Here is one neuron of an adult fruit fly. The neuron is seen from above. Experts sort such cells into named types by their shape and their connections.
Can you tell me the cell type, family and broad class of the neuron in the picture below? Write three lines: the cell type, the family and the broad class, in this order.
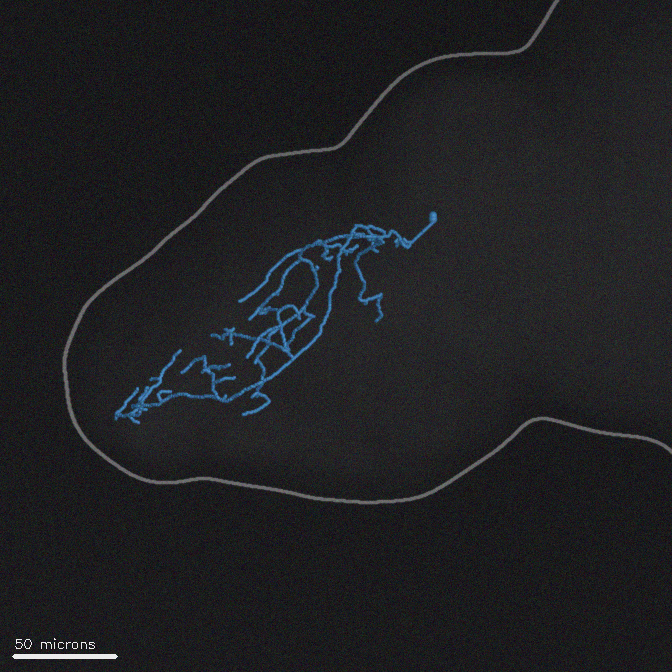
Cm23
Cm
optic-lobe intrinsic neuron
